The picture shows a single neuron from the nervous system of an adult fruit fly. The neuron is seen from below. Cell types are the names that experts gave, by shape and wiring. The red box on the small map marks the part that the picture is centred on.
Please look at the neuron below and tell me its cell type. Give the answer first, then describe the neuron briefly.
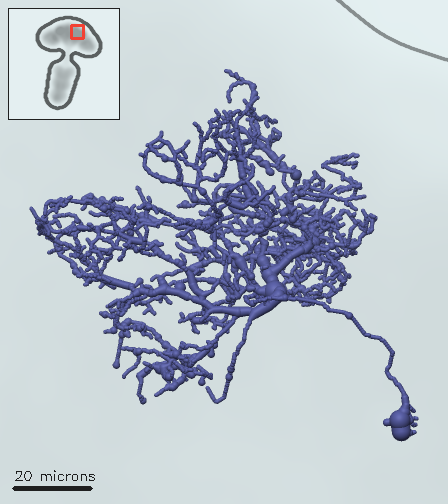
The cell type is vLN25. Its broad class is central-brain intrinsic neuron. It is in the brain and does not reach the nerve cord. By the scale bar it is about 100 microns wide in this view. The picture shows more than a hundred branch ends.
